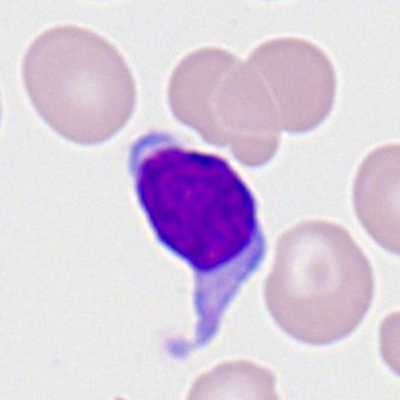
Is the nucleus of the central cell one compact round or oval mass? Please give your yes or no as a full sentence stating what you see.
Yes, round or oval in outline, its nucleus forms one compact mass.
